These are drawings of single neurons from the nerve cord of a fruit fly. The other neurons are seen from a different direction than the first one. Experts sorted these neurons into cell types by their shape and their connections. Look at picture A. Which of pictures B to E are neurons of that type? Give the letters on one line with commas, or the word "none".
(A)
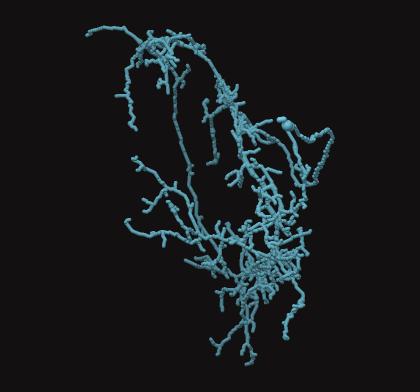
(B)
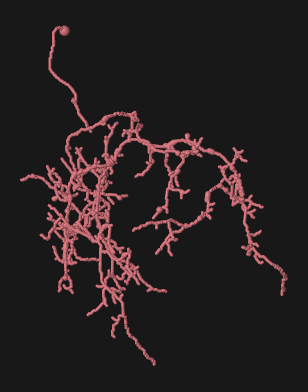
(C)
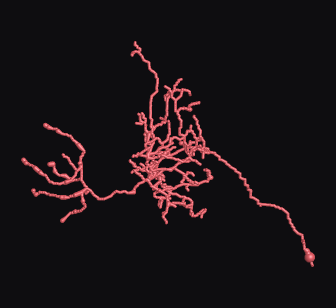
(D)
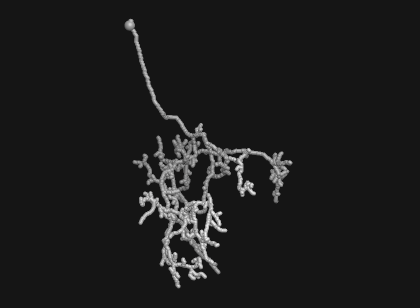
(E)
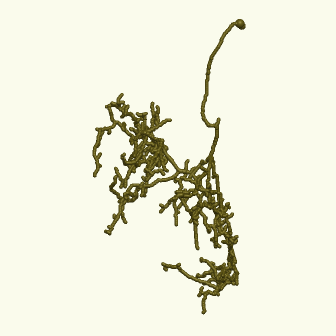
B, D, E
